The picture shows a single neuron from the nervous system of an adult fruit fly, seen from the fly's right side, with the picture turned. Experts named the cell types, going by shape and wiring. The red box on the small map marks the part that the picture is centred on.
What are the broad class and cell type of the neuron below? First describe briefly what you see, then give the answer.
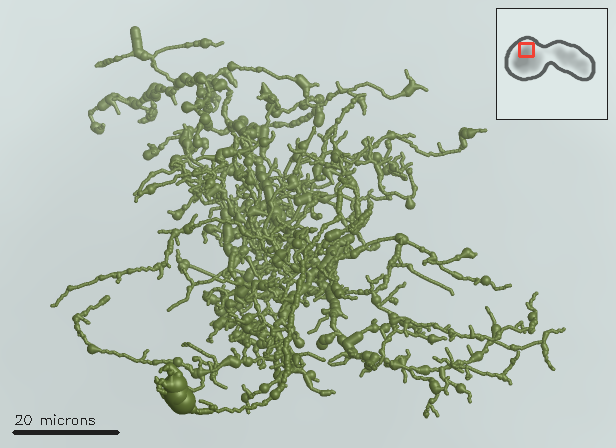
Its cell body lies at the lower left of the picture. From left to right in the picture it spans about 100 microns. The picture shows more than a hundred branch ends. This is a central-brain intrinsic neuron. It is of cell type GNG052.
